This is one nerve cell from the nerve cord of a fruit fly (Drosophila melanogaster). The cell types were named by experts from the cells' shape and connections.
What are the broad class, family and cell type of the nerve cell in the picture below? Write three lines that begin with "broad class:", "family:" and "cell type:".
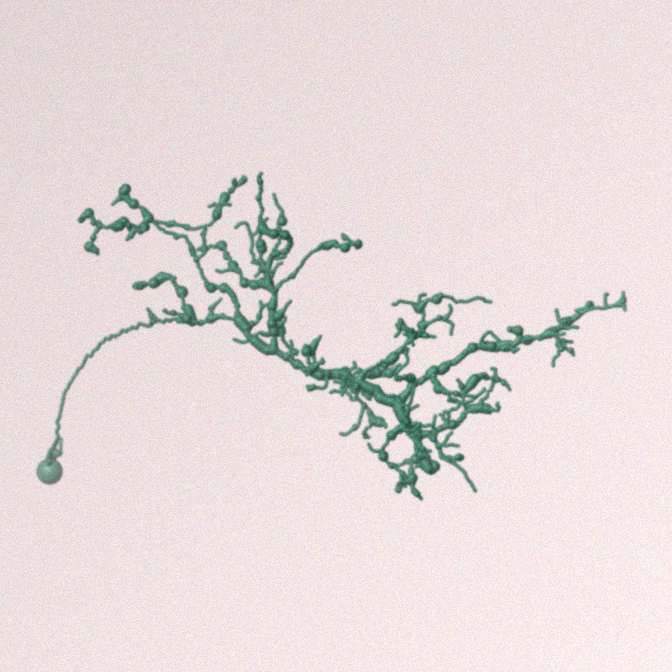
broad class: nerve-cord intrinsic neuron
family: hemilineage 09A
cell type: IN09A062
